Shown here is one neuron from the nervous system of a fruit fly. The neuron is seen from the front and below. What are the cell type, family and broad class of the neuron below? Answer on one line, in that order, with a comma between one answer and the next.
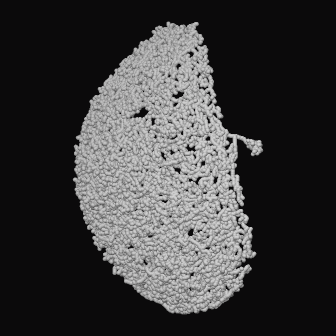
Cm31b, Cm, optic-lobe intrinsic neuron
